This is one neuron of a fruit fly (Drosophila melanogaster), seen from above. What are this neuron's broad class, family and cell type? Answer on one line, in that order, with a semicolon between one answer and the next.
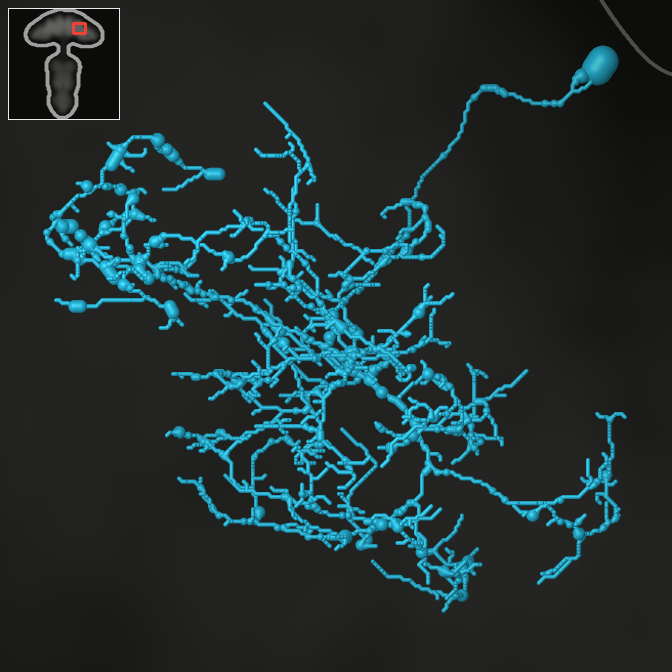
central-brain intrinsic neuron; hemilineage LHa1; CB3023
